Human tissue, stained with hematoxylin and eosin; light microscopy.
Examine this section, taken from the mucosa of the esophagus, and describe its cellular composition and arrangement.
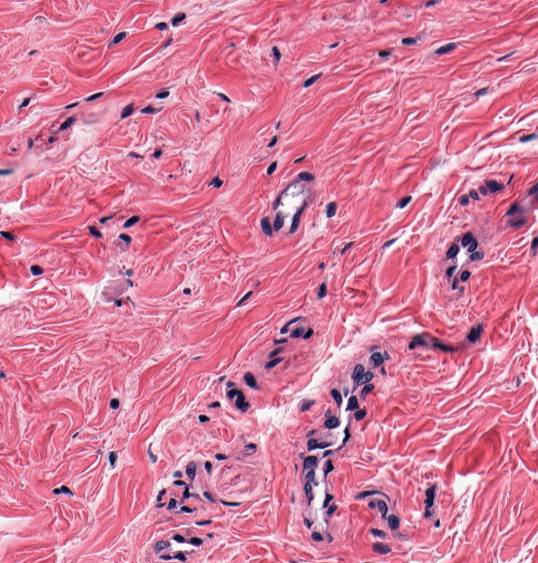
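Thick eosinophilic collagen bundles fill most of the field, interlacing in different directions. These bundles are wavy rather than straight. Small dark elongated fibroblast nuclei lie singly and sparsely between them. No fat cells are present.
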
